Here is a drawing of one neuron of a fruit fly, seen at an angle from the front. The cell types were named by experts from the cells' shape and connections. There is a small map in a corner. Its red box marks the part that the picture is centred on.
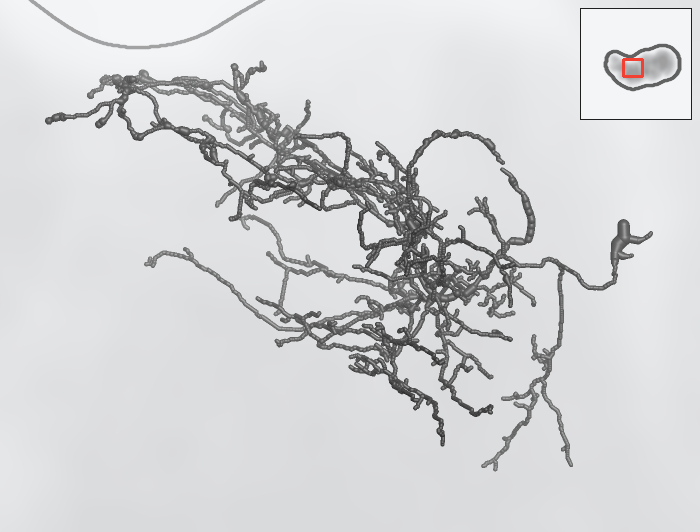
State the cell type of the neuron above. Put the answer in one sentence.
The cell type is IN17A060.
